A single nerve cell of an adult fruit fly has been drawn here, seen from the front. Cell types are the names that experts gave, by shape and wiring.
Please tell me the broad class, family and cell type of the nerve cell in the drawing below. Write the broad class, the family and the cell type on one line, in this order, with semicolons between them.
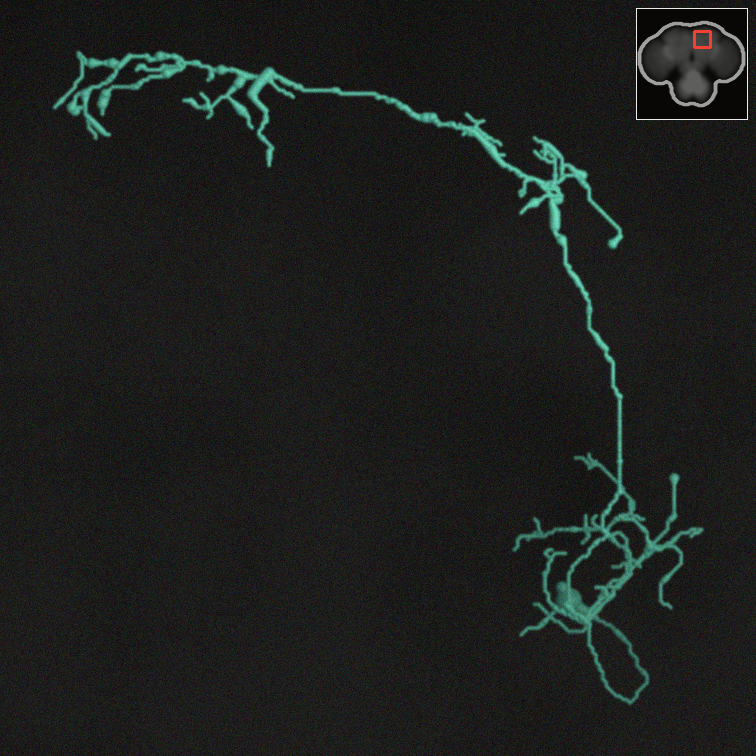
central-brain intrinsic neuron; hemilineage DL1_ventral; SIP089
